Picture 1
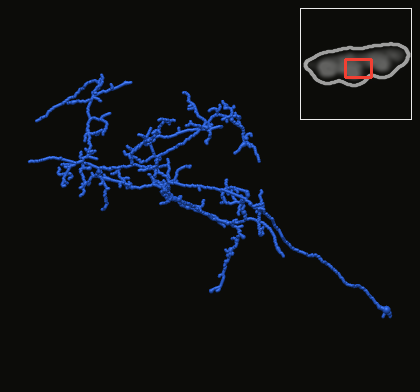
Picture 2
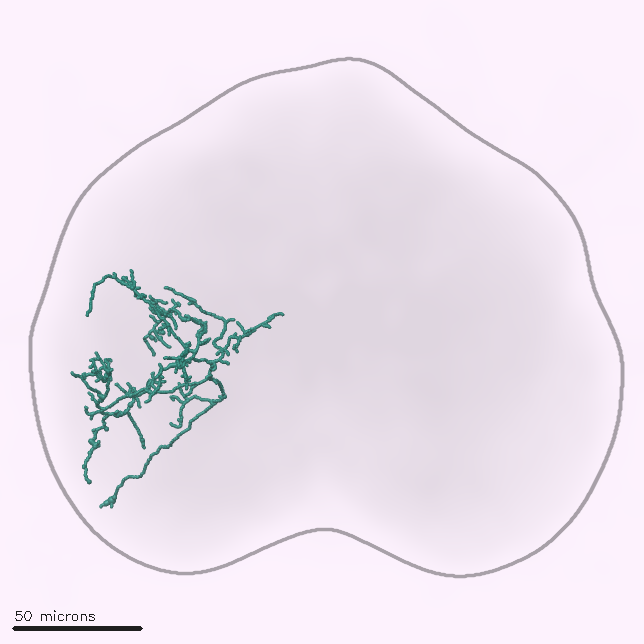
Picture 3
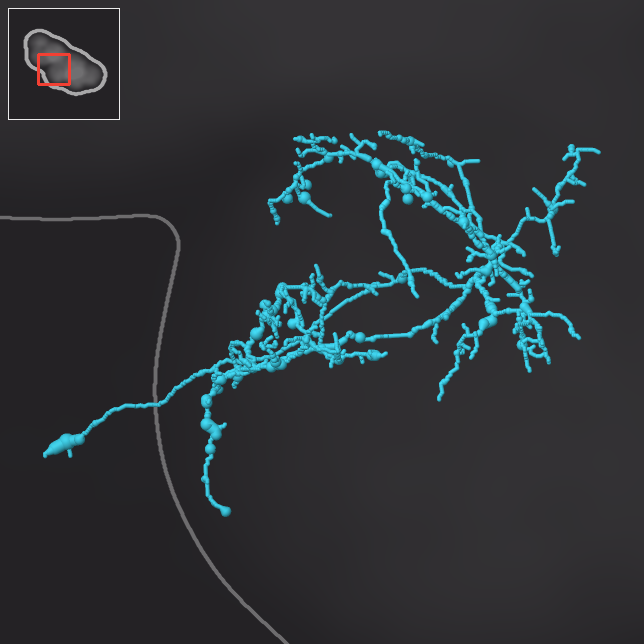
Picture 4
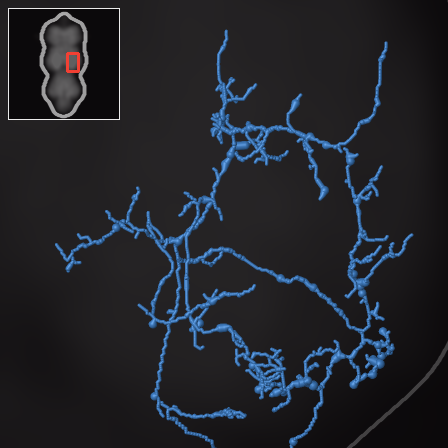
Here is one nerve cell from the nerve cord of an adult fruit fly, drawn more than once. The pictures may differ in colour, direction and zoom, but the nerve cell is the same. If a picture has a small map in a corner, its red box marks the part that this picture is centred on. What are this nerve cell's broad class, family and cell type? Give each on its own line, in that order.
nerve-cord intrinsic neuron
hemilineage 21A
IN21A080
